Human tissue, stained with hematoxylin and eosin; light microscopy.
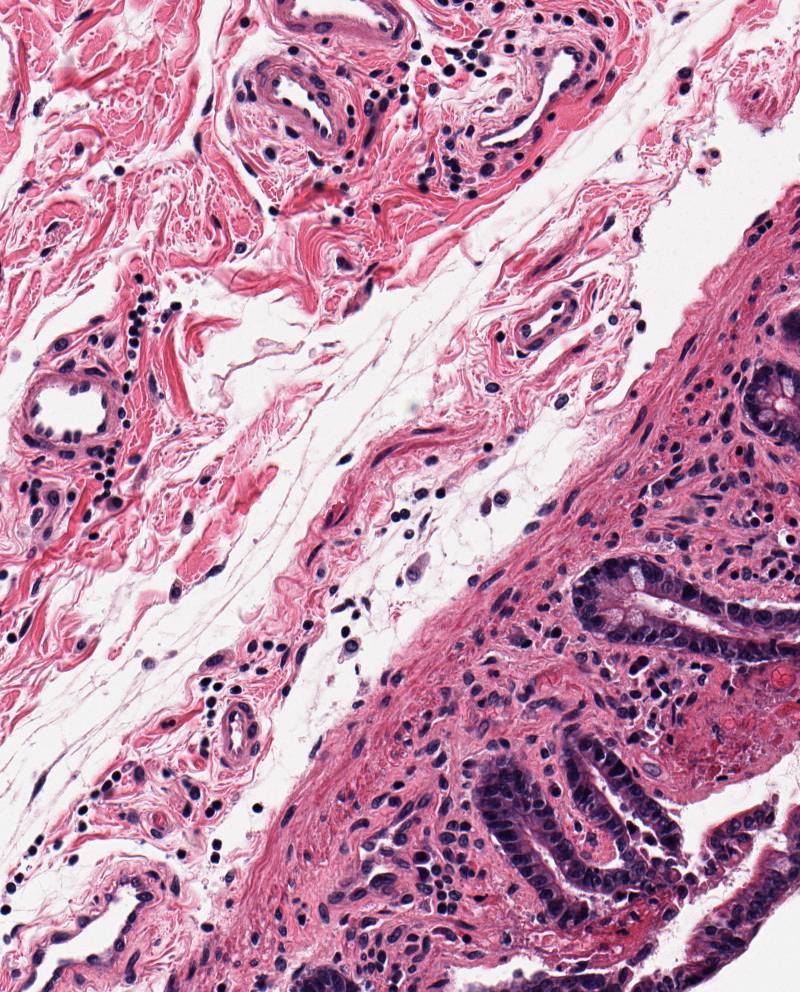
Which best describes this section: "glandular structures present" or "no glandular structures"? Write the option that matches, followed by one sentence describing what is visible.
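Glandular structures present. The glands in the lower right are lined by tall columnar cells with crowded, elongated, dark-staining nuclei.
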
